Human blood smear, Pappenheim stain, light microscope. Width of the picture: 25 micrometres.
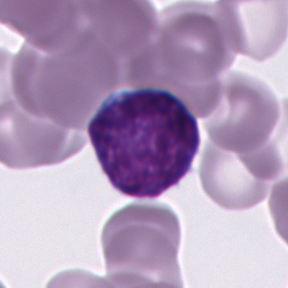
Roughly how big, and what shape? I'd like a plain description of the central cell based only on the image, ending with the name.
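Round nucleus, about 9 micrometres across, filling nearly the whole cell. The cytoplasm's very scant, just a thin blue rim at the upper left edge. No granules anywhere in the cell, and the margin has no hair-like projections. That's a typical lymphocyte.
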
